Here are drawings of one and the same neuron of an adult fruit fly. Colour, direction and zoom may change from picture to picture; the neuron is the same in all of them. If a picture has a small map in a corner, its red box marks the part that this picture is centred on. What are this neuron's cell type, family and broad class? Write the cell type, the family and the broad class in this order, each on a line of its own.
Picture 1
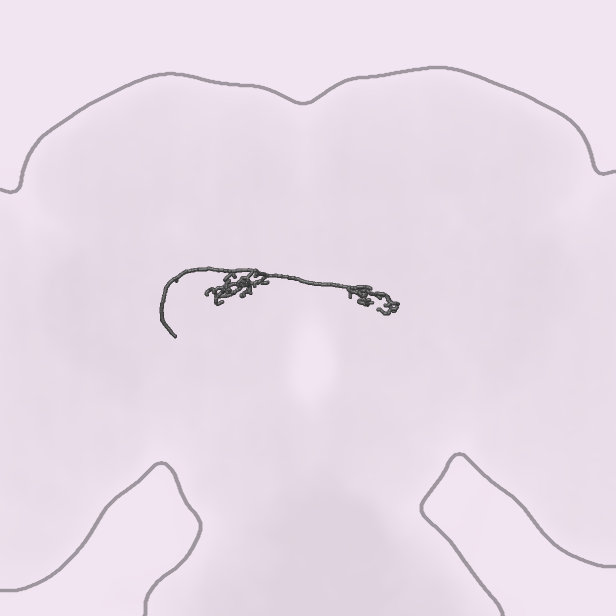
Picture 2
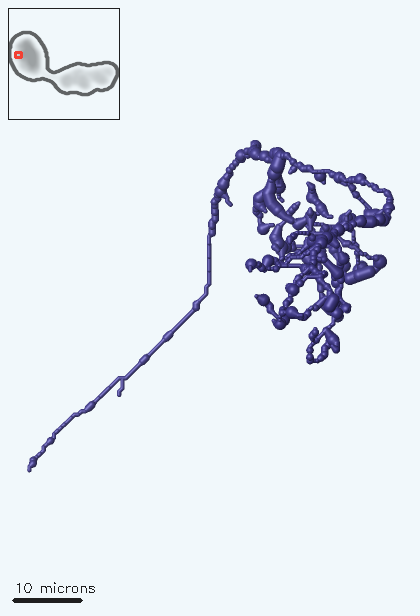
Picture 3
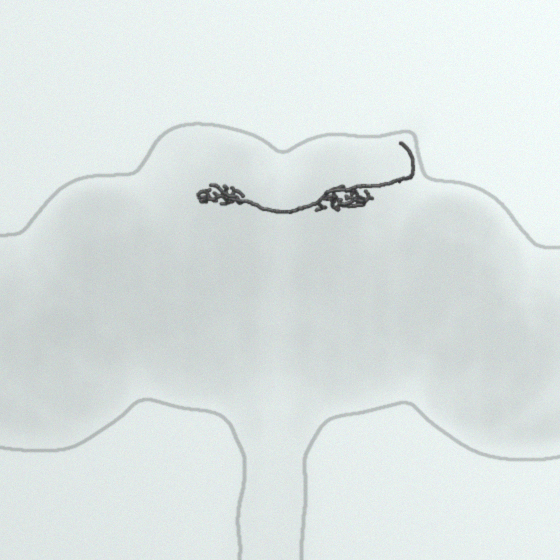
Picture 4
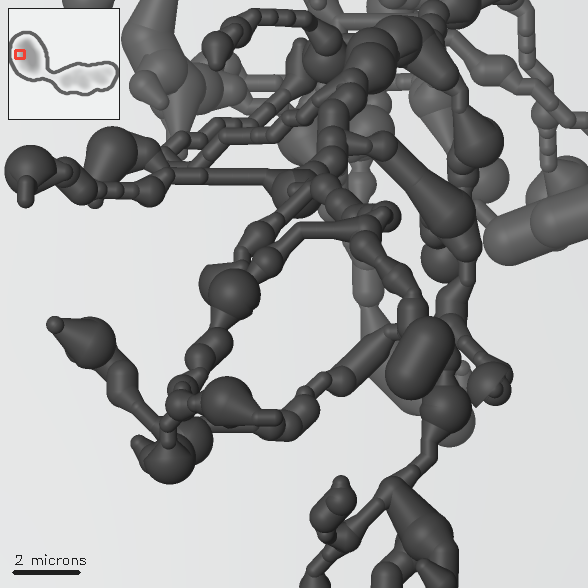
ORN_DP1m
class olfactory
sensory neuron entering the brain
